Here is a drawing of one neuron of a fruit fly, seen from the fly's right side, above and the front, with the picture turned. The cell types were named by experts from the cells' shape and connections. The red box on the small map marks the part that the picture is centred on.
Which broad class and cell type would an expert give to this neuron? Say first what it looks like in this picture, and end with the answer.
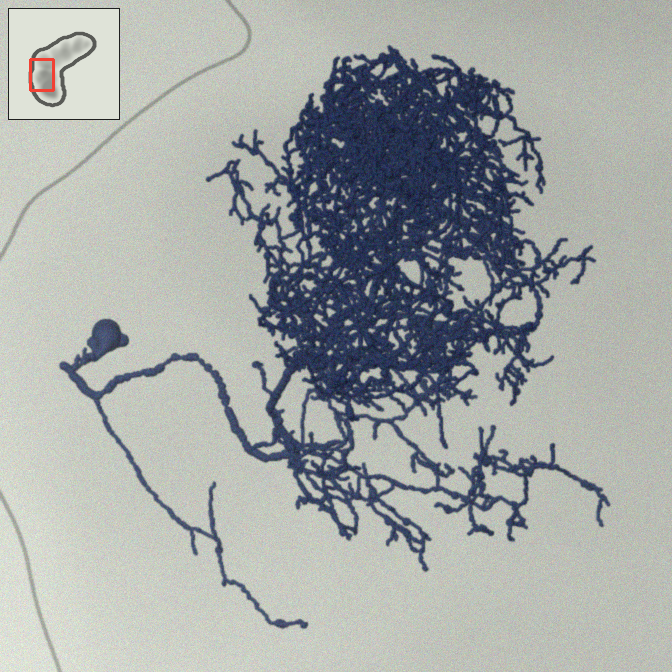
The picture shows more than a hundred branch ends. As drawn here it is about as wide as it is tall. This is a central-brain intrinsic neuron. It is of cell type AVLP610.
